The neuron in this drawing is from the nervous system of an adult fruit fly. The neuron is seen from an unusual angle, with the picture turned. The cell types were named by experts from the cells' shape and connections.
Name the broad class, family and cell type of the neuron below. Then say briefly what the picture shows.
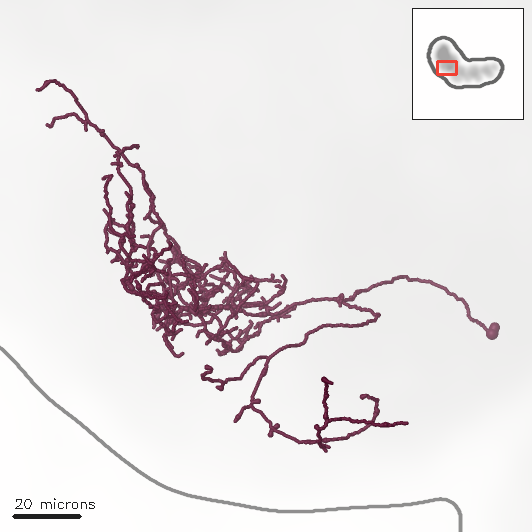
It is a central-brain intrinsic neuron. The family is hemilineage LB23. It is of cell type GNG611. From left to right in the picture it spans about 140 microns. The picture shows dozens of branch ends.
